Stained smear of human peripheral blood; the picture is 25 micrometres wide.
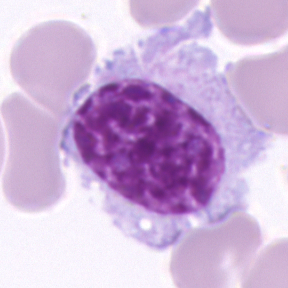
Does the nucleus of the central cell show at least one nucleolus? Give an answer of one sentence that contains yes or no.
No, in the nucleus of this cell no nucleoli are visible.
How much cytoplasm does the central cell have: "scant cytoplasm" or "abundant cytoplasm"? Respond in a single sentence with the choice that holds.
In this cell, the cytoplasm is plentiful.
